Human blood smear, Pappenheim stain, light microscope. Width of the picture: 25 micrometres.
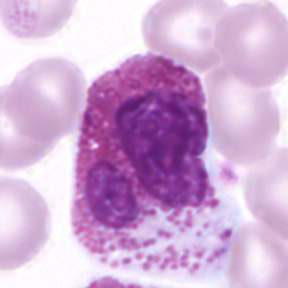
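Eosinophil with a nucleus divided into two lobes, the larger toward the upper right and the smaller toward the lower left. Its chromatin is dark purple and coarsely clumped. Lower in the cell, granules spread more loosely, with pale cytoplasm showing between them.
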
